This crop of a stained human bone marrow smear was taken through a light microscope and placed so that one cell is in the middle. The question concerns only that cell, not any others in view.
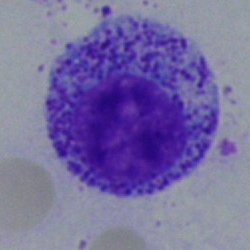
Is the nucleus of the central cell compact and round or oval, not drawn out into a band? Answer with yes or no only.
Yes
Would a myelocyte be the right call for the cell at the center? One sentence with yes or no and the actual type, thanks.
Yes, the cell under consideration, the one in the middle, is a myelocyte.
